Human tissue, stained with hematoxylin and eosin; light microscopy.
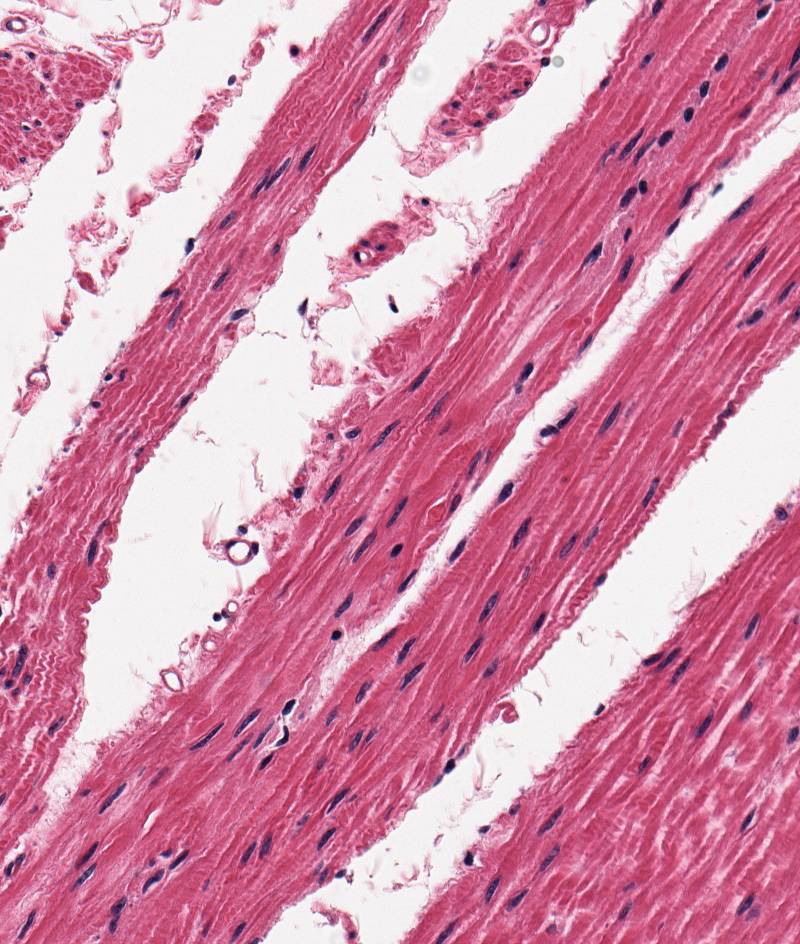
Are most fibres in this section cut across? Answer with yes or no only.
No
